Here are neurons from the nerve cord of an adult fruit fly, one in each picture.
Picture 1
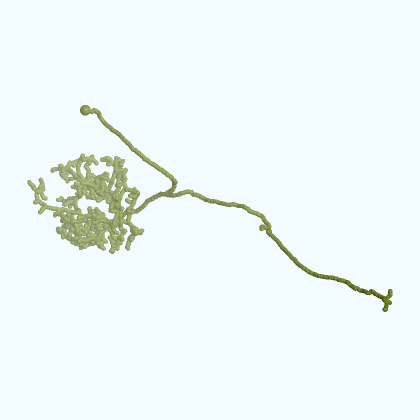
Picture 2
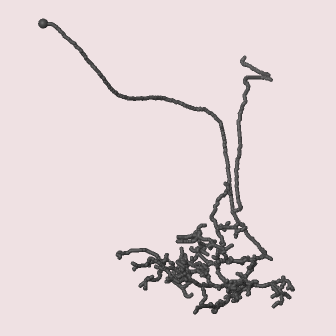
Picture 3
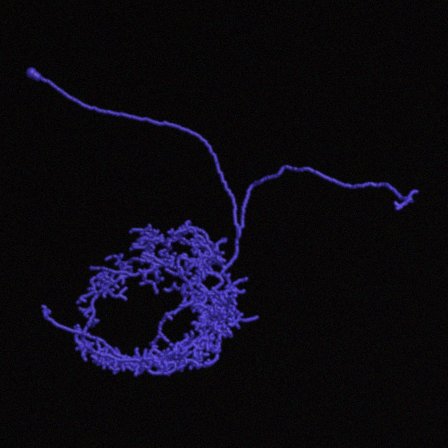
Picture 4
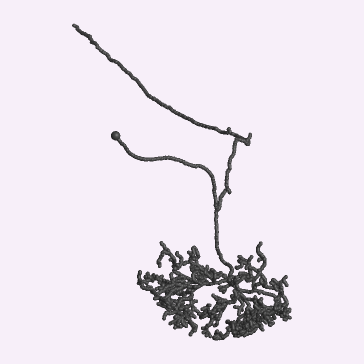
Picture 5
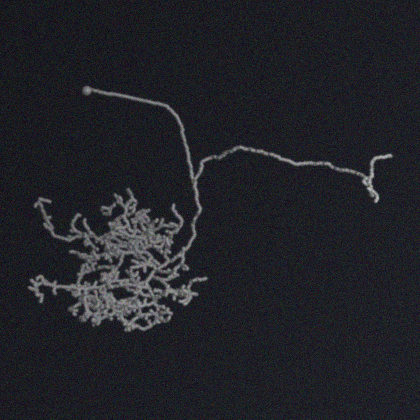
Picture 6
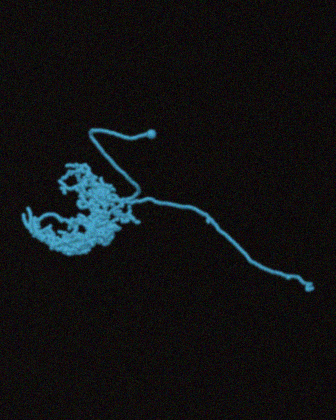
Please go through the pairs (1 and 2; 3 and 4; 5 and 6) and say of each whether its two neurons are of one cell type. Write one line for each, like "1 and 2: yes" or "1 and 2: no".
1 and 2: no
3 and 4: yes
5 and 6: no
